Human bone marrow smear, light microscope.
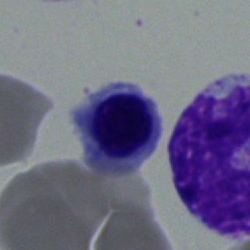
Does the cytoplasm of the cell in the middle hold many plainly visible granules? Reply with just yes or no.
No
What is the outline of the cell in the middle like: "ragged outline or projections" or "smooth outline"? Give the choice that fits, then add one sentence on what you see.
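Ragged outline or projections. The cell outline is slightly irregular, with a small bulge at the upper left.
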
